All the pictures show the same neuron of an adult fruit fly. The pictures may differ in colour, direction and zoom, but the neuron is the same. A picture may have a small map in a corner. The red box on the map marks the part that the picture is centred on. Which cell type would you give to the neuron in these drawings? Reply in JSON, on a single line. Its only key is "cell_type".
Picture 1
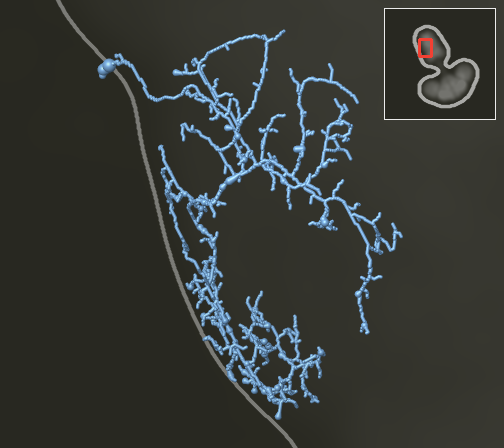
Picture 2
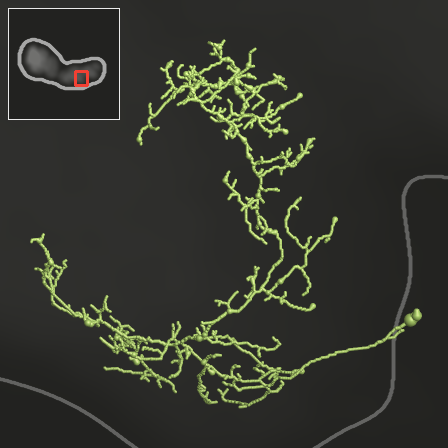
{"cell_type": "IN13A052"}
